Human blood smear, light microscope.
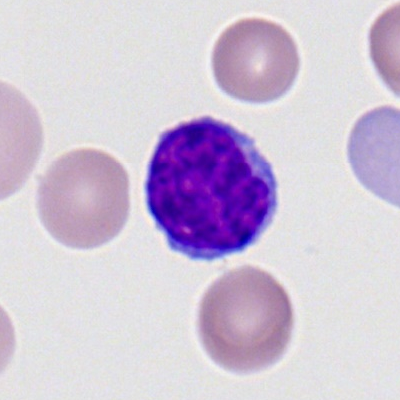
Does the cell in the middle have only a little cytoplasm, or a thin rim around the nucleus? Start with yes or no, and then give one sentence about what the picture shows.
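Yes. The cytoplasm is a scant rim that is widest on the right side.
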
